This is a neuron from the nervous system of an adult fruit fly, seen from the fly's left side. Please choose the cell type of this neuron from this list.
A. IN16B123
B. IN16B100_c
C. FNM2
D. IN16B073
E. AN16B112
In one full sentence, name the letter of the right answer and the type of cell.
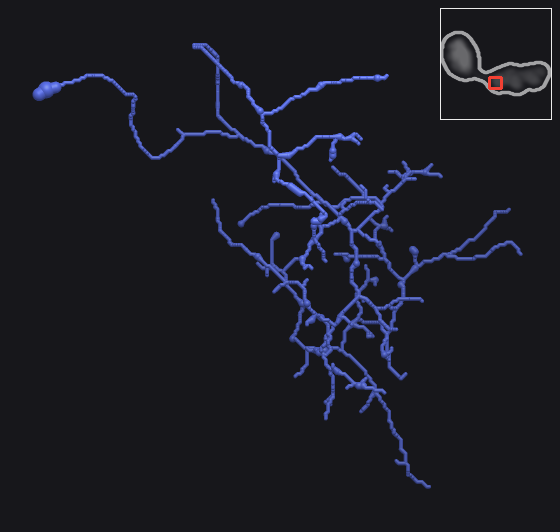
The cell type is IN16B123 for the neuron, matching option A.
